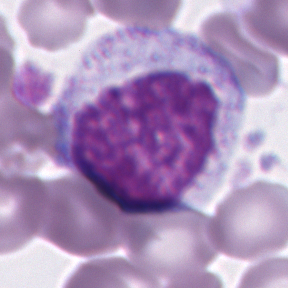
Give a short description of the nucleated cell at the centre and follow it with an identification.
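Notice first the roughly round outline of this cell. Its nucleus sits toward the lower part of the cell. The cytoplasm is pale blue-grey, and fine purple-pink granules are scattered through it. This cell is a myelocyte.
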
